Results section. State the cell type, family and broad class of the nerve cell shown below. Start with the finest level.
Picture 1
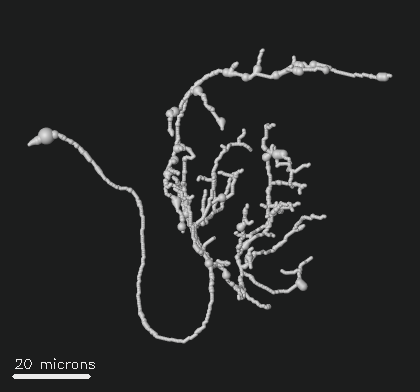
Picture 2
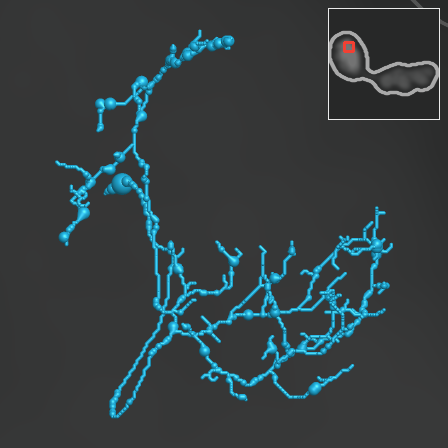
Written: CB3393; hemilineage LHl1; central-brain intrinsic neuron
